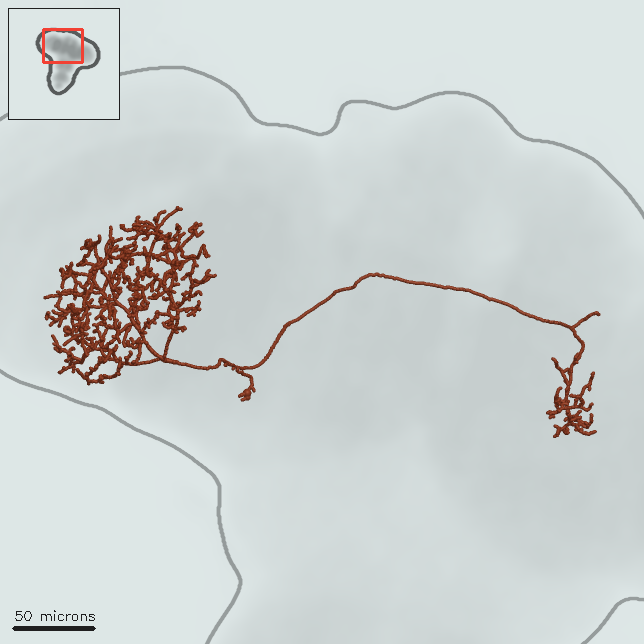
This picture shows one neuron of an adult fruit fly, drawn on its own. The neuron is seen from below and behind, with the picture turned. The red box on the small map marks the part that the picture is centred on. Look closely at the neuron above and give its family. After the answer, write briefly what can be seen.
The family is Nod. It is a visual projection neuron. The cell body is in the middle of the picture. By the scale bar it is about 350 microns wide in this view. Dozens of branch ends can be seen.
